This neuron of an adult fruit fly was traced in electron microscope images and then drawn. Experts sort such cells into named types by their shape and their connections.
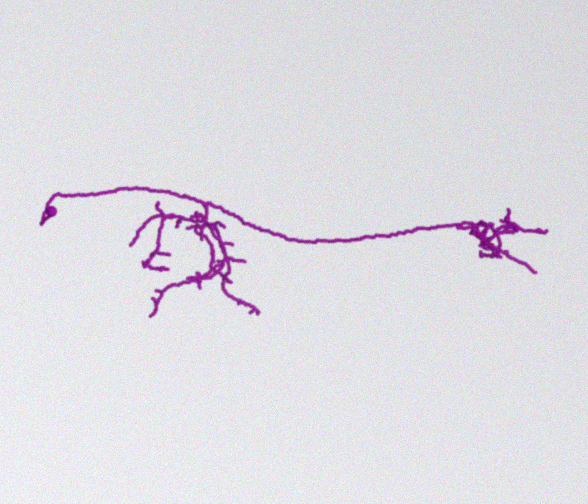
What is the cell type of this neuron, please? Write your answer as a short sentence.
The cell type is CB3992.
